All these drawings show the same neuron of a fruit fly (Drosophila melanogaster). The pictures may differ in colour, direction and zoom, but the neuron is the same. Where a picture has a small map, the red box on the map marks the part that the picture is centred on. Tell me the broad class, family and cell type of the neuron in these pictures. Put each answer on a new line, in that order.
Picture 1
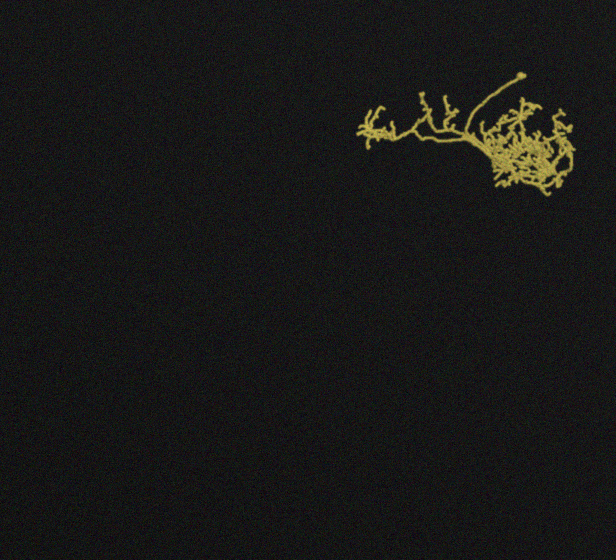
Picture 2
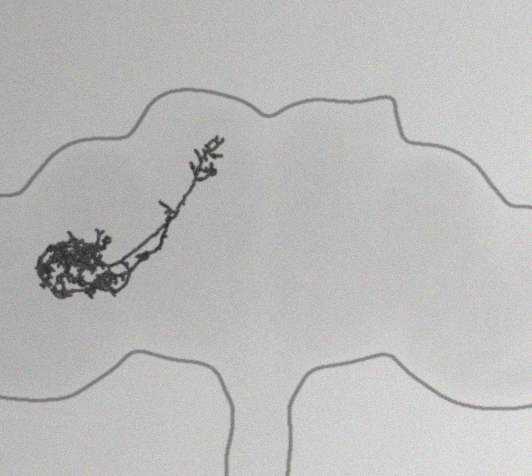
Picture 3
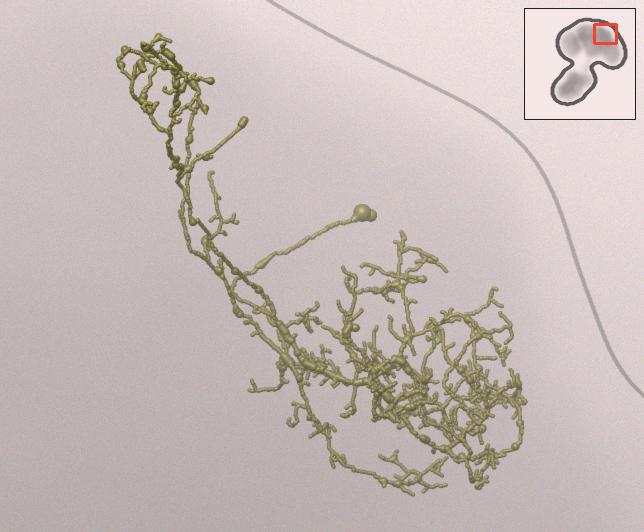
central-brain intrinsic neuron
hemilineage VLPd&p1_posterior
LHPD2a2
